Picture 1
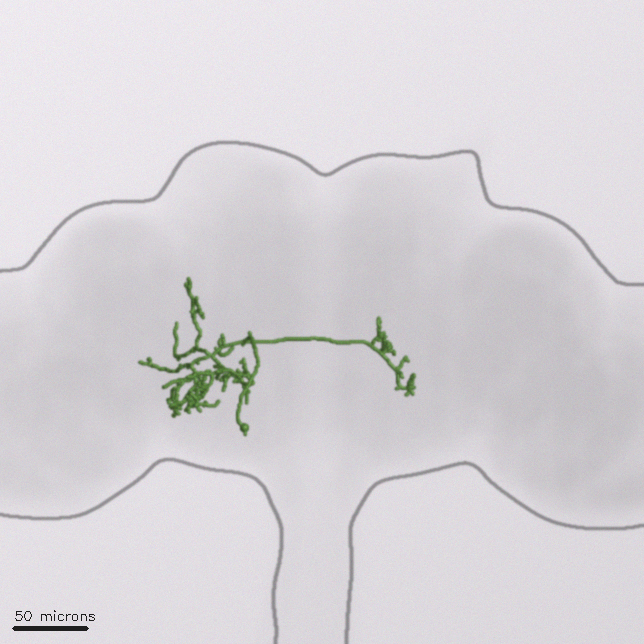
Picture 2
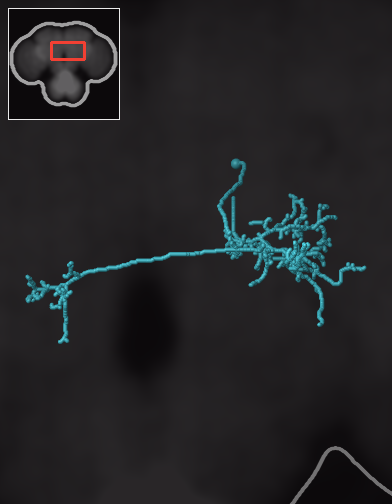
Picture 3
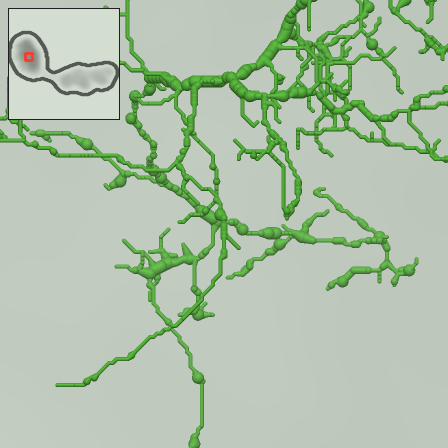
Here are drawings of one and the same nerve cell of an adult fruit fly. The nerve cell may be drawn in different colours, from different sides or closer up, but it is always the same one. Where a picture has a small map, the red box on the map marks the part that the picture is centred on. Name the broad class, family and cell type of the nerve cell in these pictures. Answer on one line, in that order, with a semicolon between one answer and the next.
central-brain intrinsic neuron; hemilineage VLPp2; CB4101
